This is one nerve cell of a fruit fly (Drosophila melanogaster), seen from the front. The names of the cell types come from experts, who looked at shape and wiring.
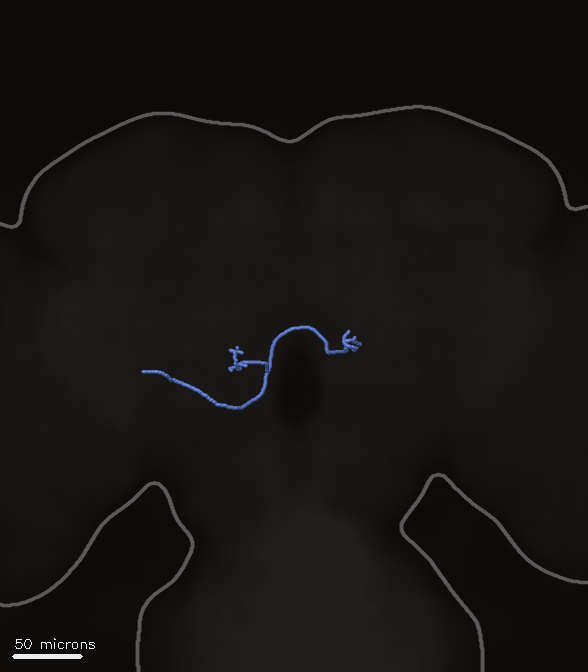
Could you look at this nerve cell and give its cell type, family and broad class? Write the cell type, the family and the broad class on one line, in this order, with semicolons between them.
ORN_VM5v; class olfactory; sensory neuron entering the brain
